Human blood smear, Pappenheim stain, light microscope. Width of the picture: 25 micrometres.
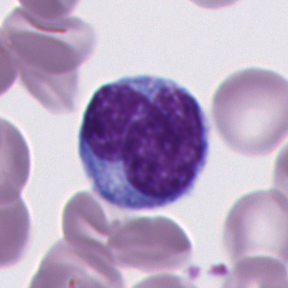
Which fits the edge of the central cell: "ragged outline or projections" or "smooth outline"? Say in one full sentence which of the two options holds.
What bounds the cell is a smooth, even outline.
